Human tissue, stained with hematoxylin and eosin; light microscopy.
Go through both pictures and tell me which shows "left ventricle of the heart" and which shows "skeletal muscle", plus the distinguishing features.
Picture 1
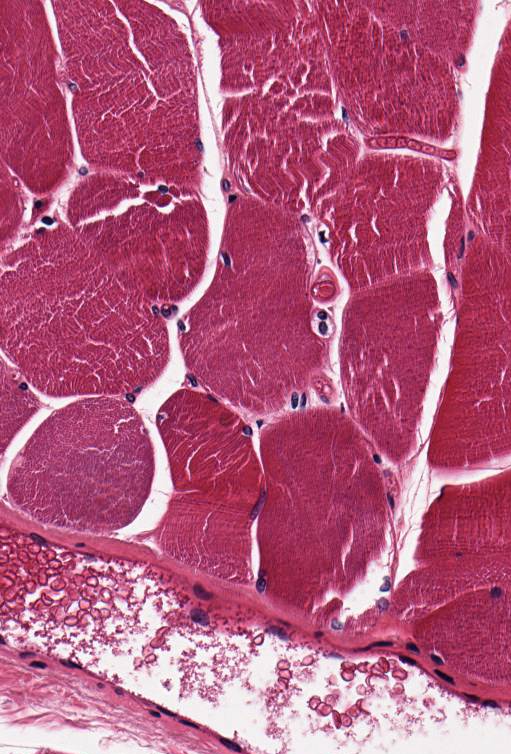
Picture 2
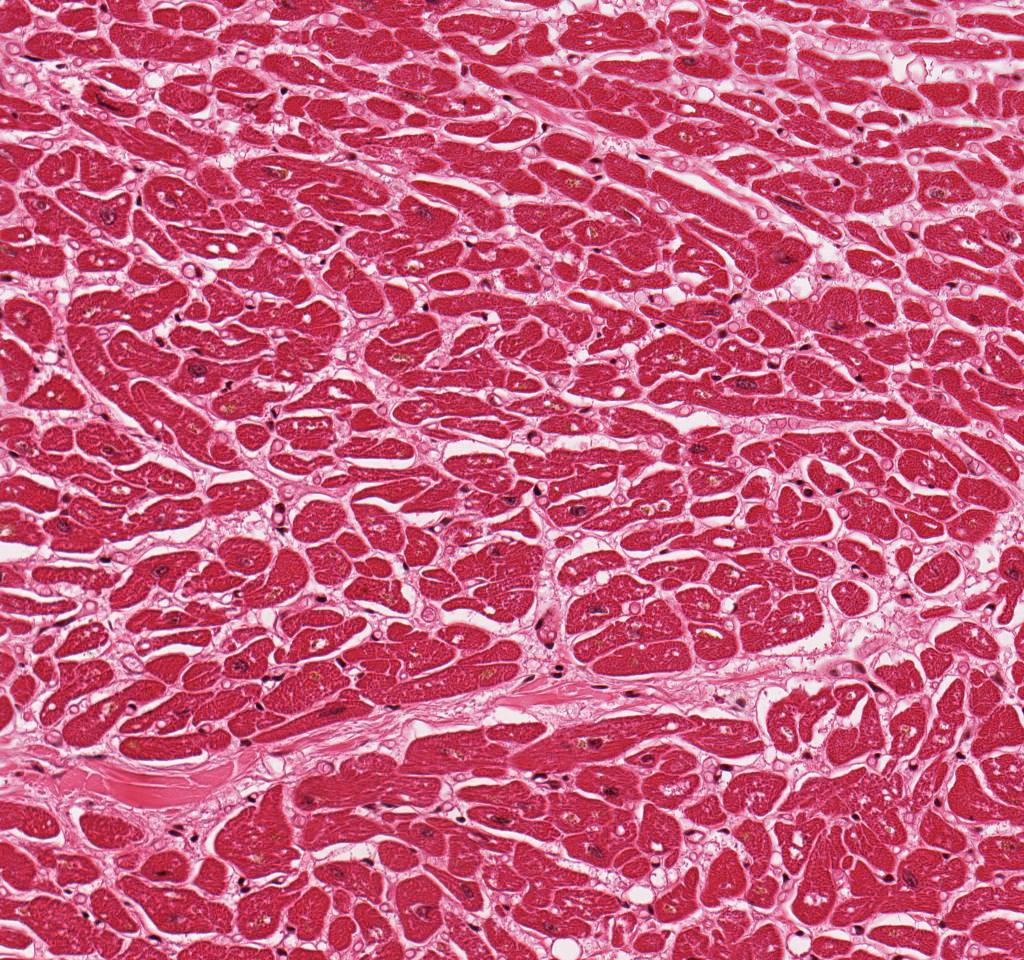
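Picture 1: skeletal muscle. Picture 2: left ventricle of the heart. Skeletal muscle: large rounded-polygonal fibres, cut mostly transversely or obliquely, fill the upper three quarters; small dark oval nuclei at fibre edges, none central. Left ventricle: closely packed fibres across the whole field; many irregular profiles, some visibly branching; fine golden-brown granules beside central nuclei in many fibres.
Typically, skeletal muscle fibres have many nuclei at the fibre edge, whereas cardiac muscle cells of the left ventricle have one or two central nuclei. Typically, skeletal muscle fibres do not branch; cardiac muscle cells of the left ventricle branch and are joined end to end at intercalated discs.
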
